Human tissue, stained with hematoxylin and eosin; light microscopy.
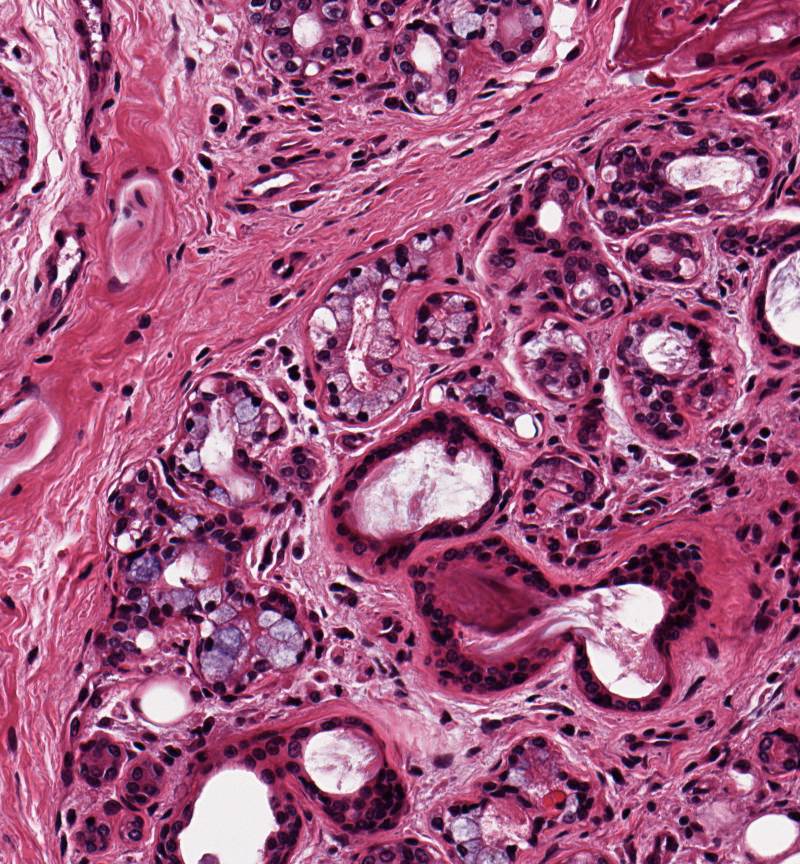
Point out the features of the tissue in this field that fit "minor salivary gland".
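First, the acini: those clustered in the left and centre are mucous, with pale bluish-grey, finely vacuolated cytoplasm and small dark nuclei pushed to the cell bases.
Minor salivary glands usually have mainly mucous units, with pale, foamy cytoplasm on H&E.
Those acini fit a minor salivary gland. Second, the surroundings: the closely packed units filling the right and lower field sit in pink, wavy collagen bundles with scattered spindle-shaped nuclei.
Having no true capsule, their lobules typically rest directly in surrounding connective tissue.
That fits too.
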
